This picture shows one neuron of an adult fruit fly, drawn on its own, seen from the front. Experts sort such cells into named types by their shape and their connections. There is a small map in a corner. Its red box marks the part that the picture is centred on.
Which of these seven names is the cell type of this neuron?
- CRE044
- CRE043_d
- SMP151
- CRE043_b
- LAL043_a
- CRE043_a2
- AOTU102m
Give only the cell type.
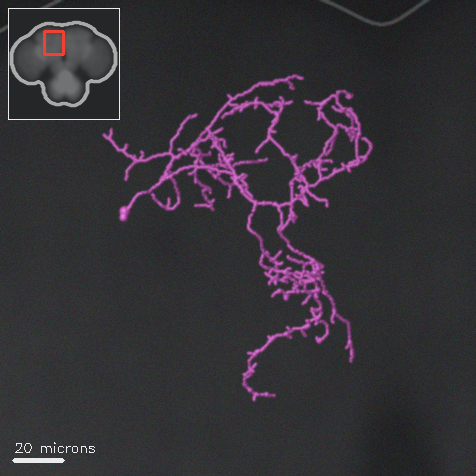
CRE044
